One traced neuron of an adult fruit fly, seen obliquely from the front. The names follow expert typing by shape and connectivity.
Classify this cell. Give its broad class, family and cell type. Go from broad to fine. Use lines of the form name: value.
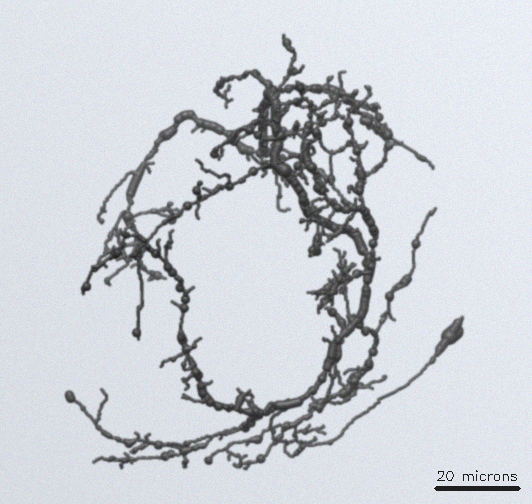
broad class: nerve-cord intrinsic neuron
family: hemilineage 13A
cell type: IN13A017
